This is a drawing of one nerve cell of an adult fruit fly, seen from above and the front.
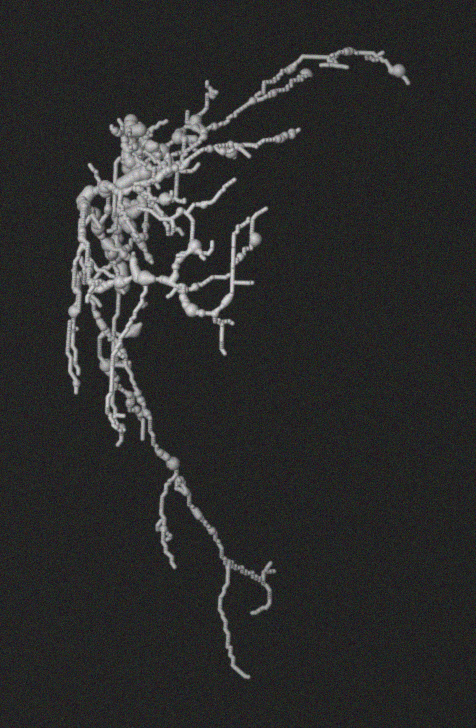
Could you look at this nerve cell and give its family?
hemilineage 13A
